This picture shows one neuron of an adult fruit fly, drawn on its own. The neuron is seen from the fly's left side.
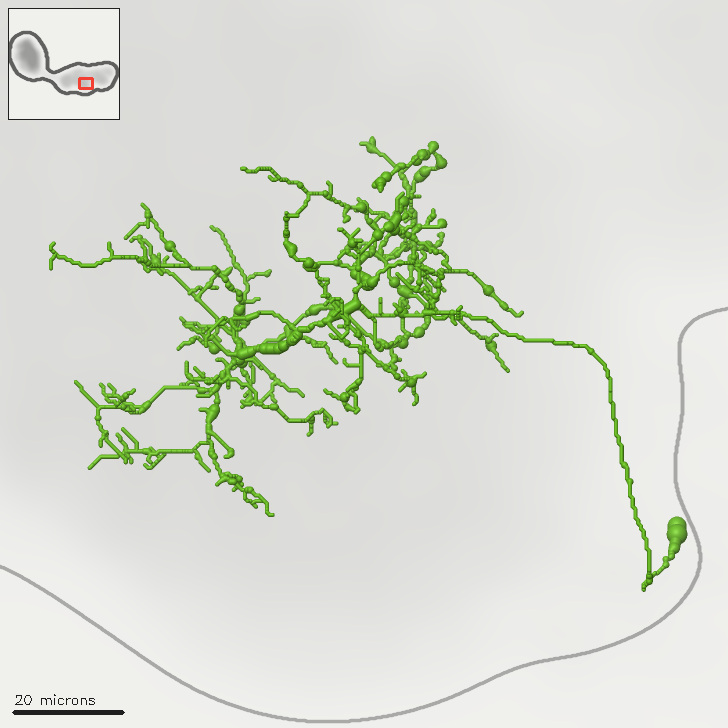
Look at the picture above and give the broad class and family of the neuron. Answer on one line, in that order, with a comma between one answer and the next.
nerve-cord intrinsic neuron, hemilineage 20A.22A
